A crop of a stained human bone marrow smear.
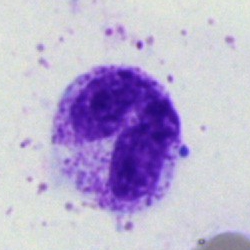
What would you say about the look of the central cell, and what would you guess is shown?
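Looking at the outline, I'd call it roughly round. The nucleus catches my eye next: it is a curved band, bending like a hook around a patch of cytoplasm. Its chromatin looks dense and dark purple. I can't make out any nucleoli in it. So this is a band neutrophil.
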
